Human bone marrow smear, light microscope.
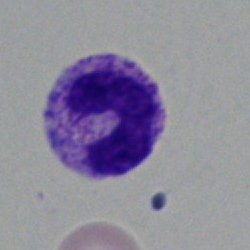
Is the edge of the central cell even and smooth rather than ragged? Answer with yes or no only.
No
